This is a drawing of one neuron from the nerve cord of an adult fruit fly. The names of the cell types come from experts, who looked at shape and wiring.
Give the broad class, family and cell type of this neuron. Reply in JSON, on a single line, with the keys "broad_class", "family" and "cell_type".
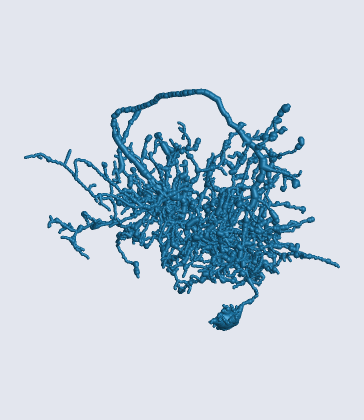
{"broad_class": "nerve-cord intrinsic neuron", "family": "hemilineage 17B", "cell_type": "IN17B004"}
